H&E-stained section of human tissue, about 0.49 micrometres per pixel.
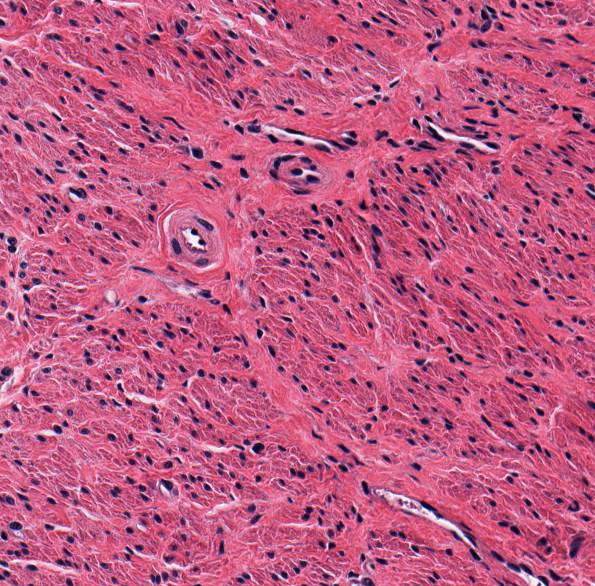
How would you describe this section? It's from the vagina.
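Spindle cells in interlacing bundles, running in different directions, fill the whole field. These are smooth muscle cells, and their cytoplasm is bright pink and finely fibrillar. Where cut lengthwise, the nuclei are dark, elongated and blunt-ended. One further item: a small thick-walled arteriole with a round lumen sits in the upper centre-left.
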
